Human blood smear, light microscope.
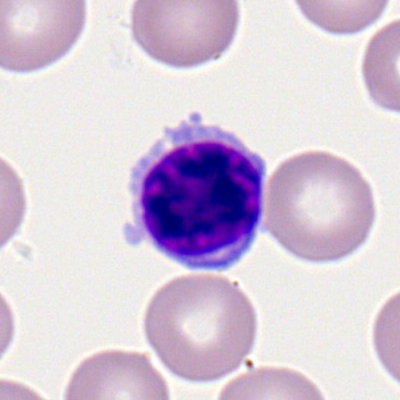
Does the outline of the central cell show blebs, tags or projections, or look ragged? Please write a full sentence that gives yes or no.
Yes, the cell's outline is ragged or frayed, or carries projections, blebs or tags.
